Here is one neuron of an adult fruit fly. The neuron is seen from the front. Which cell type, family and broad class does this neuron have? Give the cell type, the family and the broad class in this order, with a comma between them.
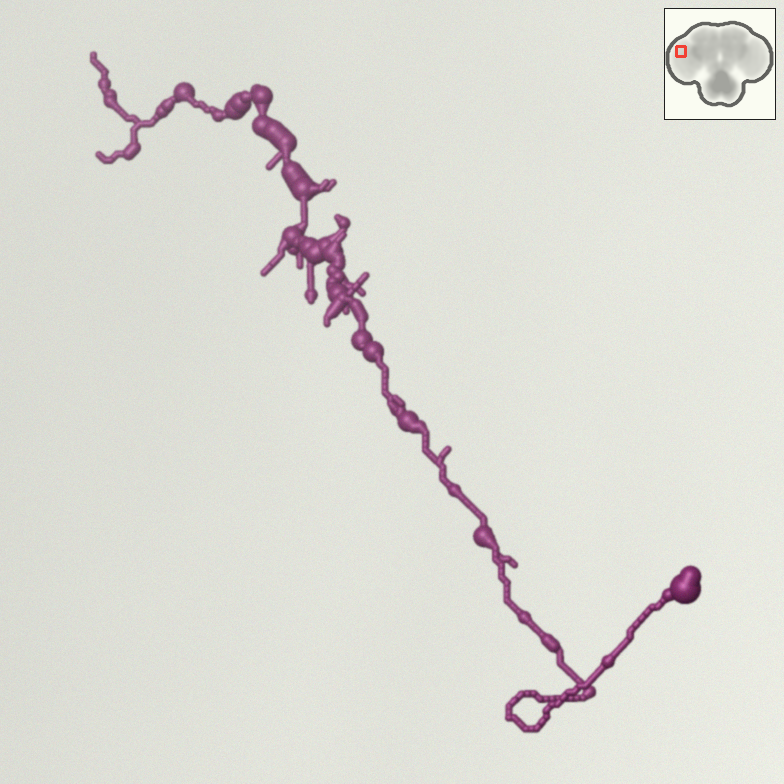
Dm3b, Dm, optic-lobe intrinsic neuron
